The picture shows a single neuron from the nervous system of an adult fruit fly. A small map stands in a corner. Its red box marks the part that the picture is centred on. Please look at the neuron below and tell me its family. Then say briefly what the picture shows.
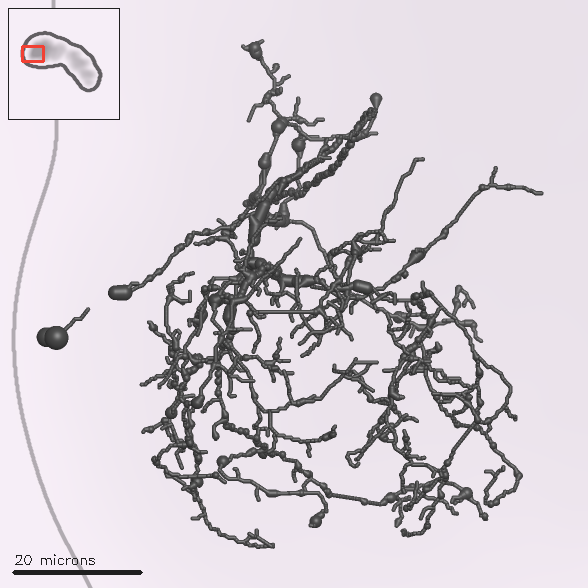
Its family is hemilineage LHl2_dorsal. This is a central-brain intrinsic neuron. The cell body can be seen on the left of the picture. By the scale bar it is about 80 microns tall in this view. The picture shows more than a hundred branch ends.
